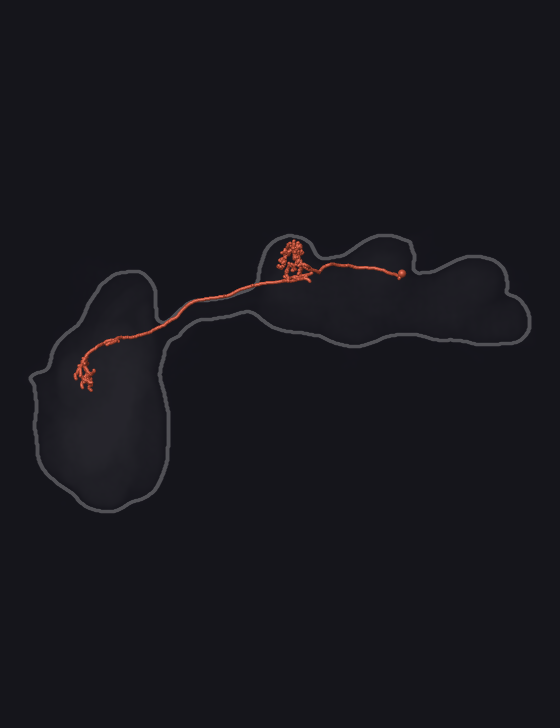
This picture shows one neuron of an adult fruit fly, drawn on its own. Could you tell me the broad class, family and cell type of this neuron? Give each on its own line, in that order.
ascending neuron
hemilineage 05B
AN05B044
